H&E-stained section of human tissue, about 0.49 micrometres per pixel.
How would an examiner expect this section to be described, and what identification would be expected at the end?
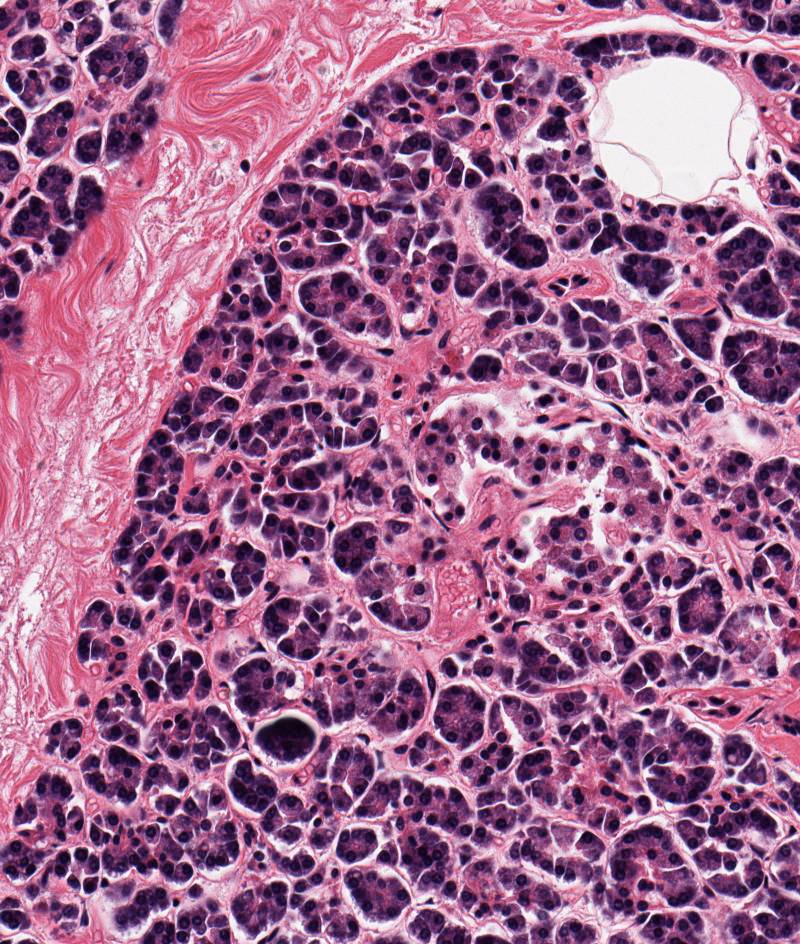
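Closely packed small acini fill most of the field, a diagonal fibrous band bounding them upper left. Each is a small rounded cell cluster, barely visible central lumen, nuclei small, round and dark. One empty round fat cell sits upper right. That's pancreas.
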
